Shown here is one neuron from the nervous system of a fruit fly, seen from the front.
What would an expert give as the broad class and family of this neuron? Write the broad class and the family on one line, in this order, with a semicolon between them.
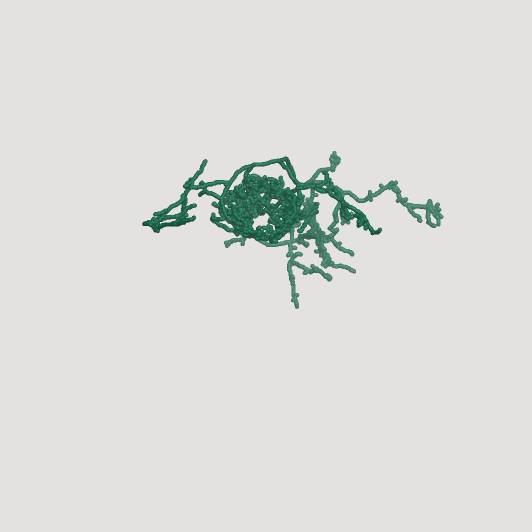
central-brain intrinsic neuron; class CX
